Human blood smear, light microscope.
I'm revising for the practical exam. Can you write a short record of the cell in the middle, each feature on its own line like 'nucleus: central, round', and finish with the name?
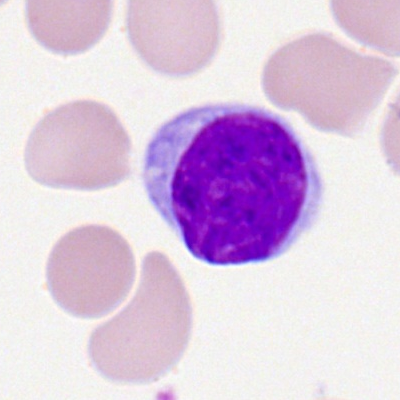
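Outline: smooth and roughly round; follow the edge with your eye.
Chromatin: dense and clumped, with paler streaks between the clumps.
Cytoplasm: a pale blue.
Granules: none visible in the cytoplasm, take your time looking.
Name: lymphocyte.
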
